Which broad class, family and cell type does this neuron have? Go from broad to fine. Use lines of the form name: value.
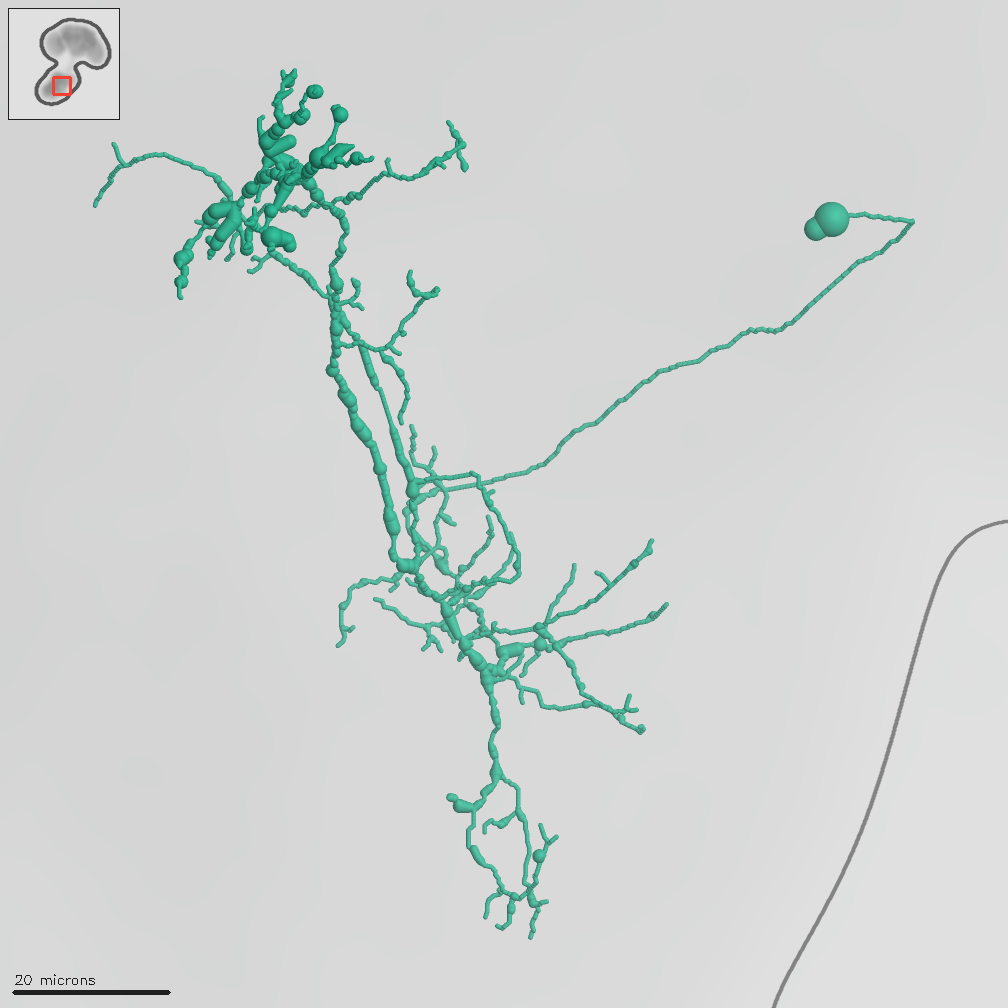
broad class: nerve-cord intrinsic neuron
family: hemilineage 19A
cell type: IN19A069_b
